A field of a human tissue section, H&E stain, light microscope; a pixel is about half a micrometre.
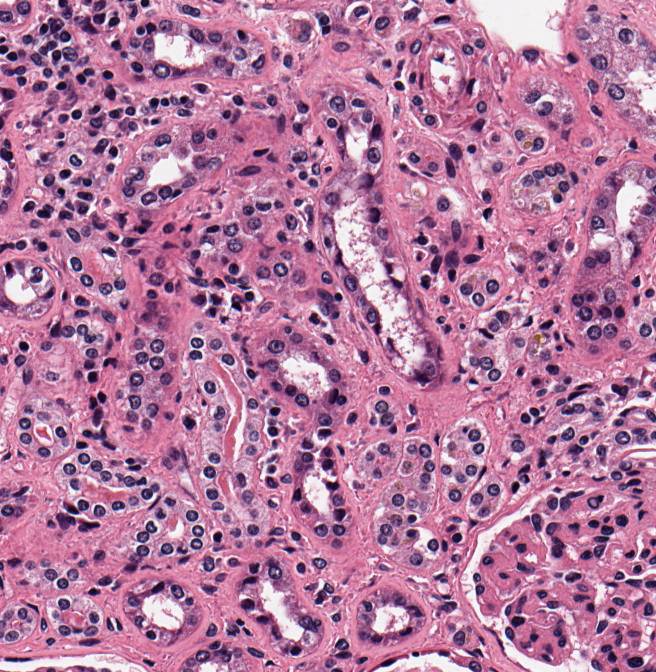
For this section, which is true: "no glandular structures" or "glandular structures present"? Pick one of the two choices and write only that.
Glandular structures present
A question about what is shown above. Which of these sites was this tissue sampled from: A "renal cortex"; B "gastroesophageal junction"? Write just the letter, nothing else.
A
